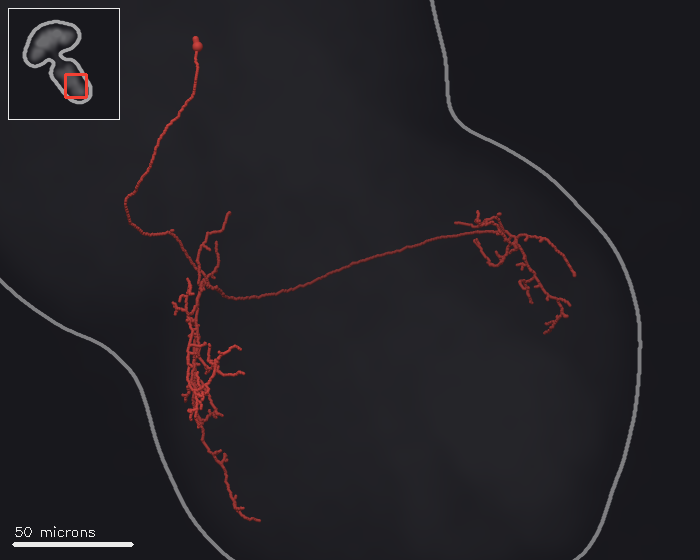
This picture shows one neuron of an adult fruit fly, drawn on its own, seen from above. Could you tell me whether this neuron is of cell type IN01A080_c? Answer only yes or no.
no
